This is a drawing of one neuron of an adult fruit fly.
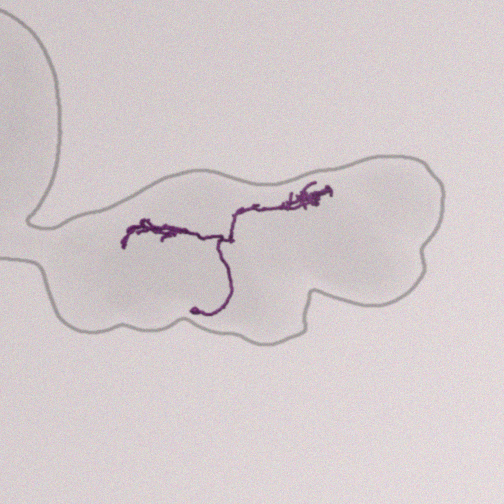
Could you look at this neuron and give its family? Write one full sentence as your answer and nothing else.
Family-wise, the neuron is hemilineage 06B.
